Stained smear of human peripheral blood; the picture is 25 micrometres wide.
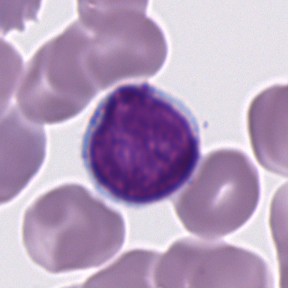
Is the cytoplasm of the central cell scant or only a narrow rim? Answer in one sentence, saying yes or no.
Yes, around the nucleus there is only a narrow rim of cytoplasm.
